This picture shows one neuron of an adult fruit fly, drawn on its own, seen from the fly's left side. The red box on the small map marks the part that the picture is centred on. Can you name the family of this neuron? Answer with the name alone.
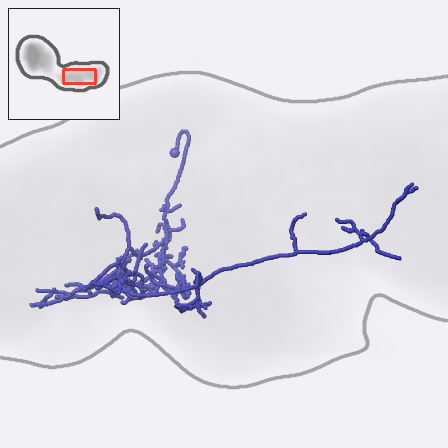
hemilineage 17A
